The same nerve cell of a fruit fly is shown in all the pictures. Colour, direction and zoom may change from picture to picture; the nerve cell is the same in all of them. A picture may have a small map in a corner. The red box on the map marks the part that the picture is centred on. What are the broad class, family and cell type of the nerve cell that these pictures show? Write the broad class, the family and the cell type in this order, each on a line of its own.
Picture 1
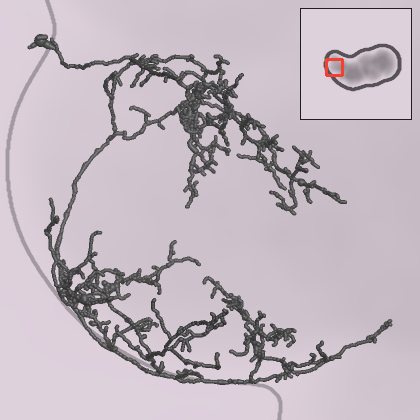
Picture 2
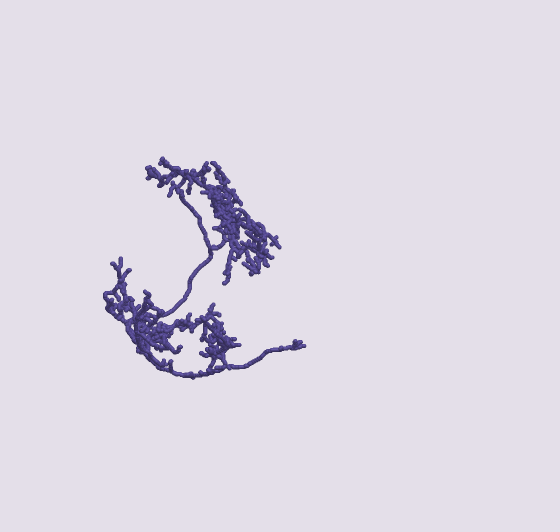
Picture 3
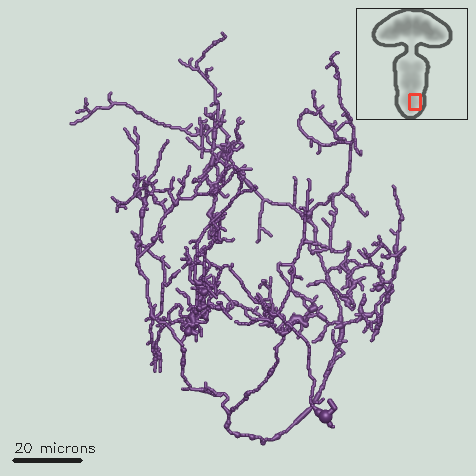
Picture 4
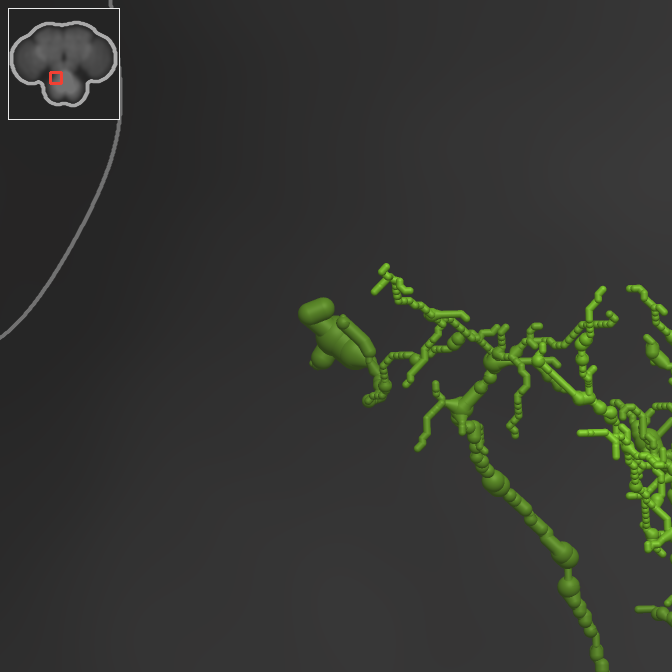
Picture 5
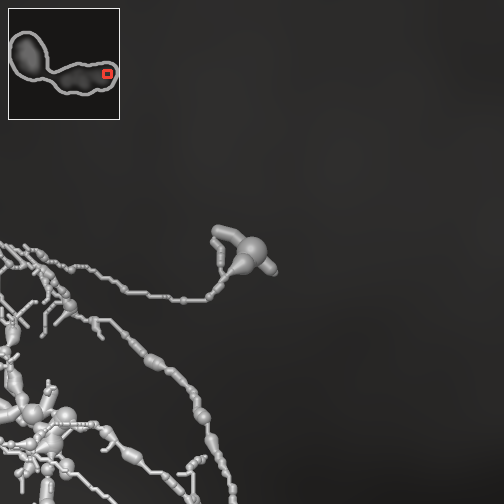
nerve-cord intrinsic neuron
hemilineage 19A
IN19A060_c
